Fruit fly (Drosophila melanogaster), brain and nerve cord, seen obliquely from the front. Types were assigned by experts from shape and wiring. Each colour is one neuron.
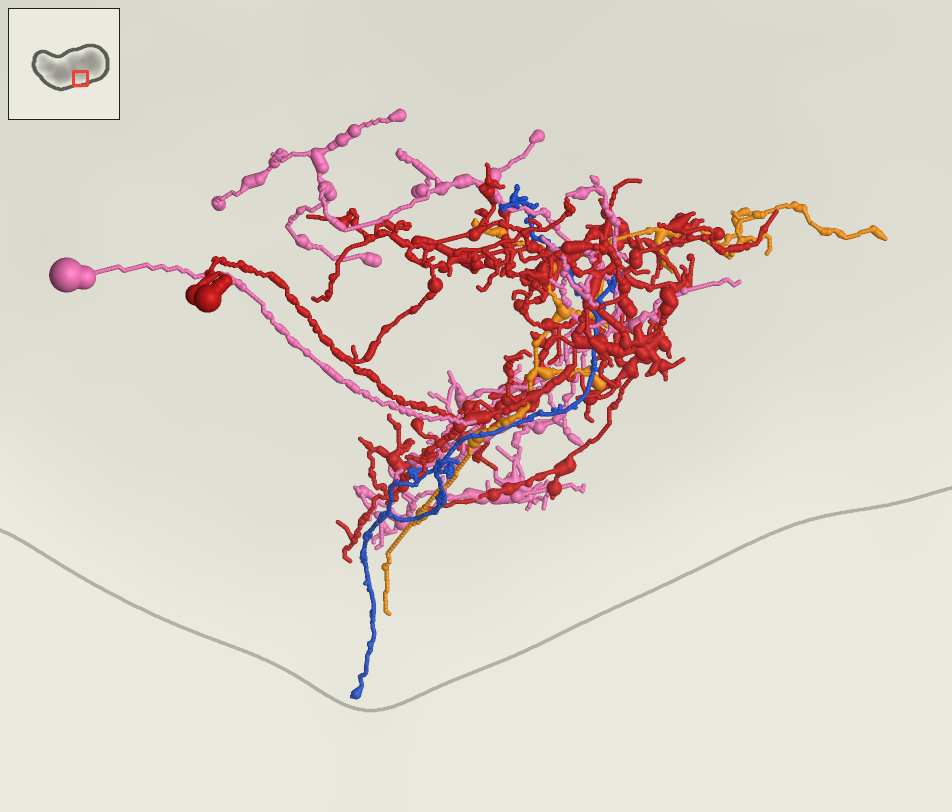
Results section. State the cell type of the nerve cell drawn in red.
GNG465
